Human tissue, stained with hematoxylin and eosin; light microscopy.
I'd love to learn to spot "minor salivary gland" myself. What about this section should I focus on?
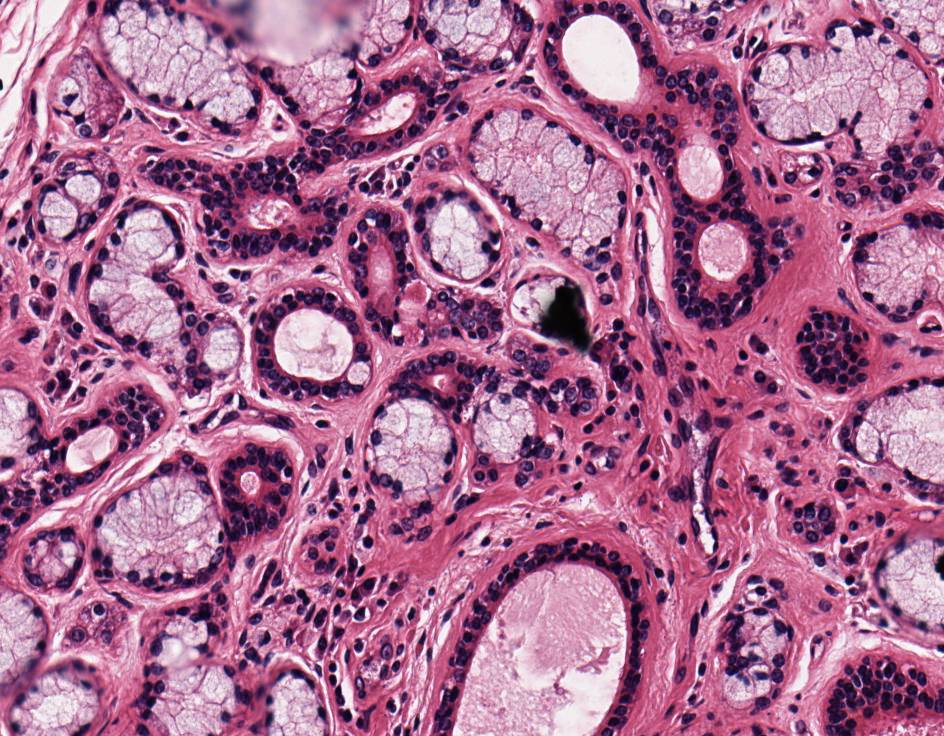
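This section is a minor salivary gland.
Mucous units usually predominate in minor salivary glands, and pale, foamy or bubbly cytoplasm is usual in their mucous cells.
That matches the many units here built from cells with pale, foamy, grey-white cytoplasm and flattened dark nuclei pressed against the base. The largest duct, at the bottom centre, holds pale pink secretion in its lumen. Between units, the stroma is pink collagen with scattered small elongated and round dark nuclei, and no fat cells appear anywhere in the field.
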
